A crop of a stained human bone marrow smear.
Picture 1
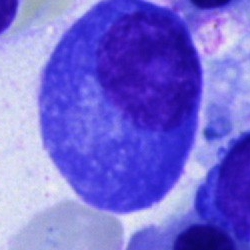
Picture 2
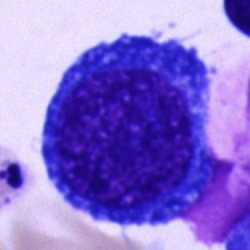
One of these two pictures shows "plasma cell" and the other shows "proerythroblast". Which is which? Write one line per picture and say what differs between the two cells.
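Picture 1: plasma cell. The cytoplasm is abundant and deep blue.
Picture 2: proerythroblast. The nucleus fills most of the cell, leaving a narrow rim of cytoplasm.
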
